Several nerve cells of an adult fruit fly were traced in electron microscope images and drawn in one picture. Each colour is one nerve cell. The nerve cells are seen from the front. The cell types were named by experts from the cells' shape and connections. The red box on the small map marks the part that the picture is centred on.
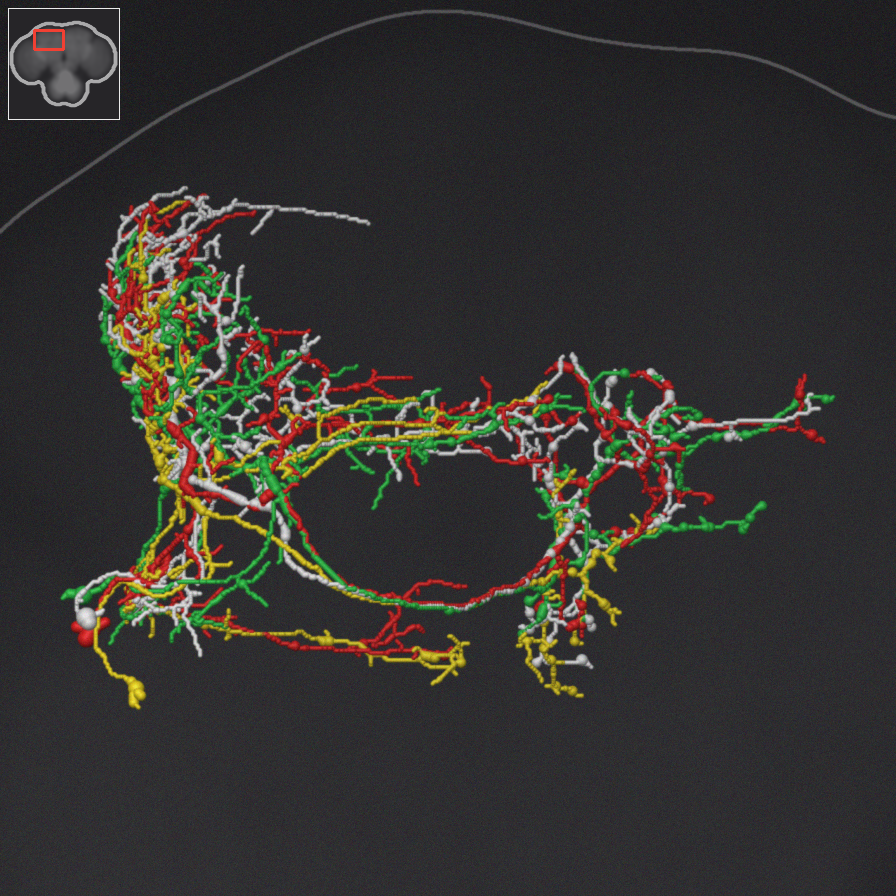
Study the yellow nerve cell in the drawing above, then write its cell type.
CB3932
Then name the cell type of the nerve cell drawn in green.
CB3930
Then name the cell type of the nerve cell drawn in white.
CB3906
